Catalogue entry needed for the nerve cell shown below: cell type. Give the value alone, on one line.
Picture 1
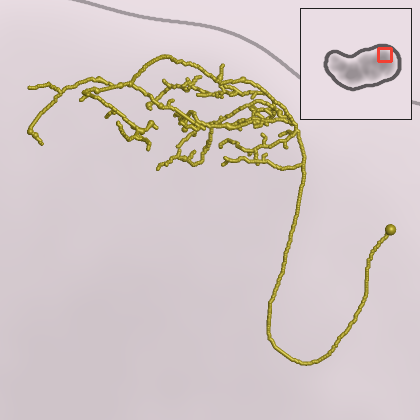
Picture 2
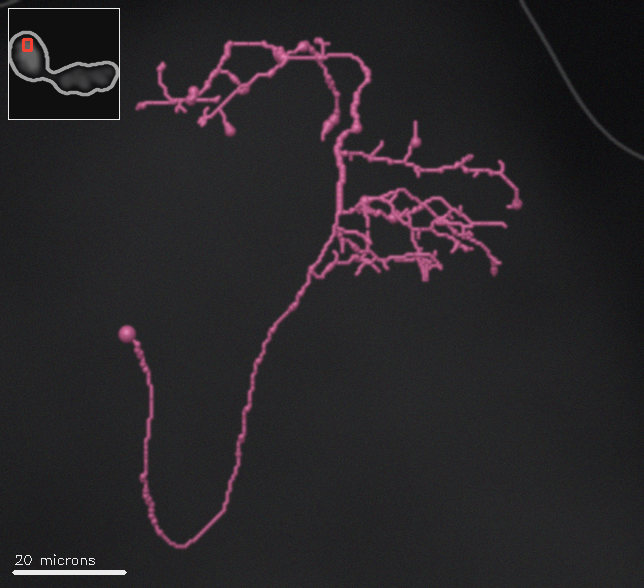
CB1909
